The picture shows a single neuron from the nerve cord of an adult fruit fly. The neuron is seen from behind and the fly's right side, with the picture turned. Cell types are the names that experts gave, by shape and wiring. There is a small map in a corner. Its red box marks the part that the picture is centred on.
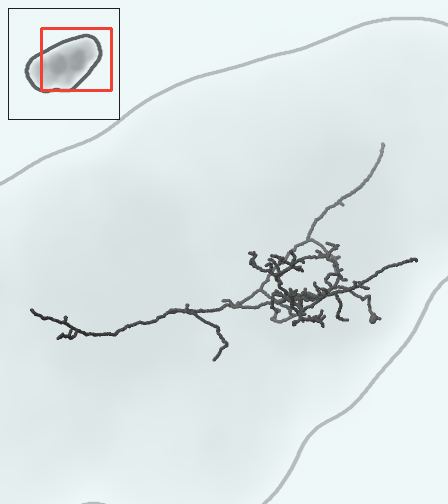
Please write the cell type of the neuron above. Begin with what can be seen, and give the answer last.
As drawn here it is wider than it is tall. This is an ascending neuron. The cell type is AN10B046.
